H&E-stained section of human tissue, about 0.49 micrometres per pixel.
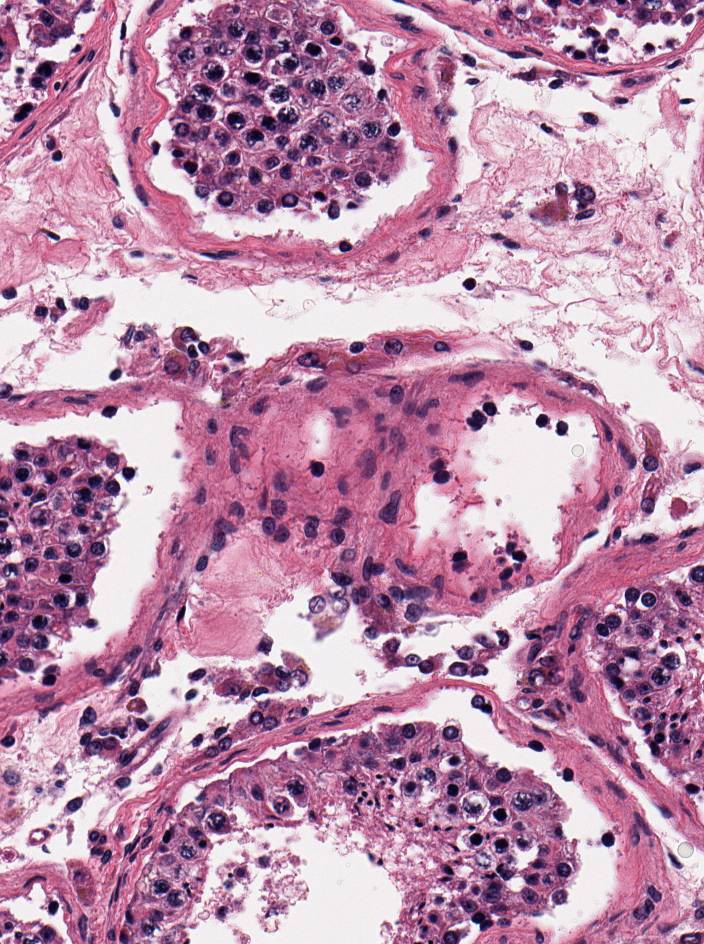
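Testis. Tubules at the top, left and bottom are crowded with many layers of cells with round, dark nuclei, among which, especially in the top tubule, lie larger cells whose big round nuclei have coarse, clumped chromatin. The bottom tubule has an open white lumen near its lower middle, holding loose cells and debris. The pale pink, wispy stroma has wide clear spaces, most extensive at the upper right.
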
